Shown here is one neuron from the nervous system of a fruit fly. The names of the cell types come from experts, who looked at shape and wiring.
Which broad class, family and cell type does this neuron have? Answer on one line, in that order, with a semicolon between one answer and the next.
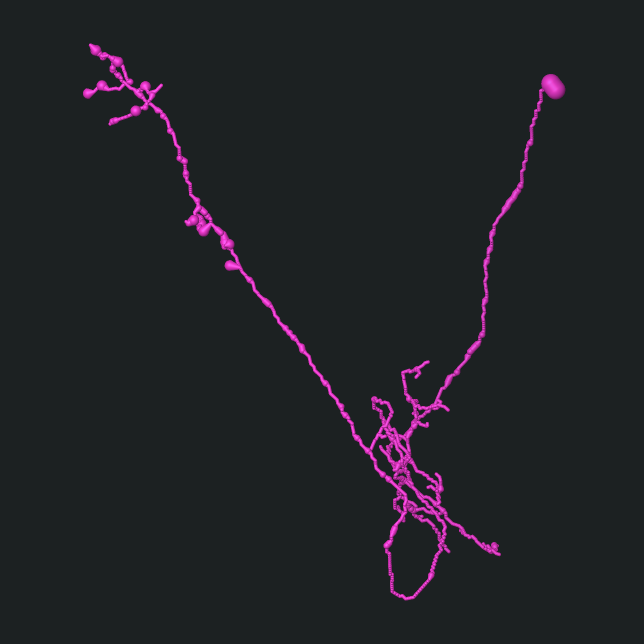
central-brain intrinsic neuron; class CX; FS4C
